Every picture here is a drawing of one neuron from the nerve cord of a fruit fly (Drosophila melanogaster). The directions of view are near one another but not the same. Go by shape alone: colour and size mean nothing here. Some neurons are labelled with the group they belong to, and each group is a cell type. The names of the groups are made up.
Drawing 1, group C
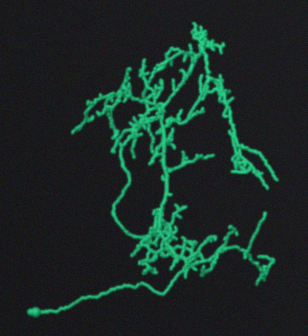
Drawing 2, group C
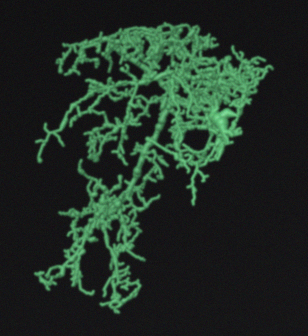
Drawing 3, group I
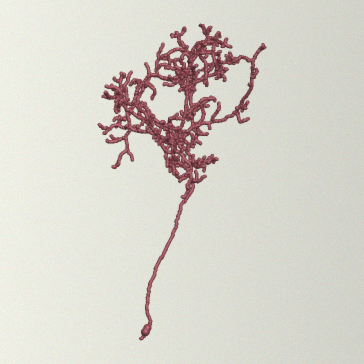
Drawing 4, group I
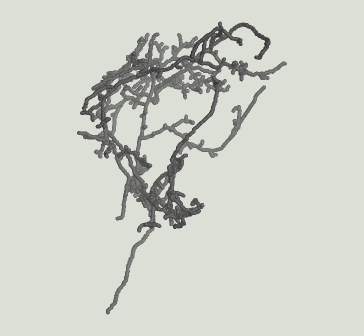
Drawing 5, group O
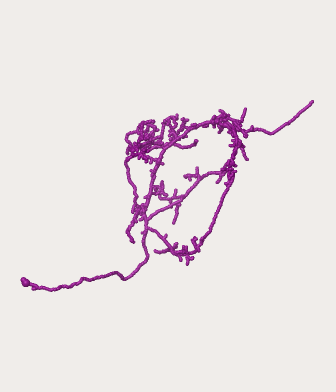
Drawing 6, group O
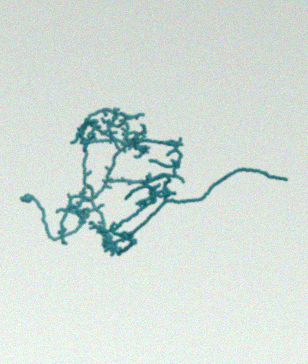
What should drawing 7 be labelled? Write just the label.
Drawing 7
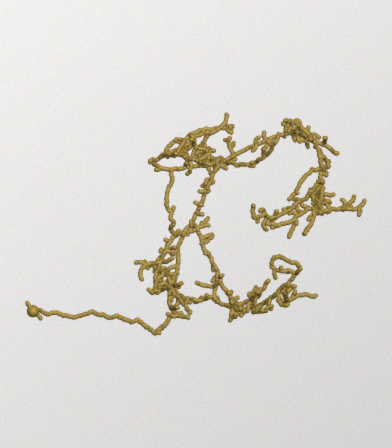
group O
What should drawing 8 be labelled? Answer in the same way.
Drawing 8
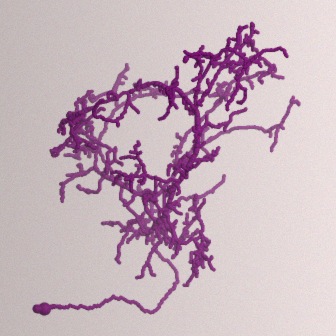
group I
